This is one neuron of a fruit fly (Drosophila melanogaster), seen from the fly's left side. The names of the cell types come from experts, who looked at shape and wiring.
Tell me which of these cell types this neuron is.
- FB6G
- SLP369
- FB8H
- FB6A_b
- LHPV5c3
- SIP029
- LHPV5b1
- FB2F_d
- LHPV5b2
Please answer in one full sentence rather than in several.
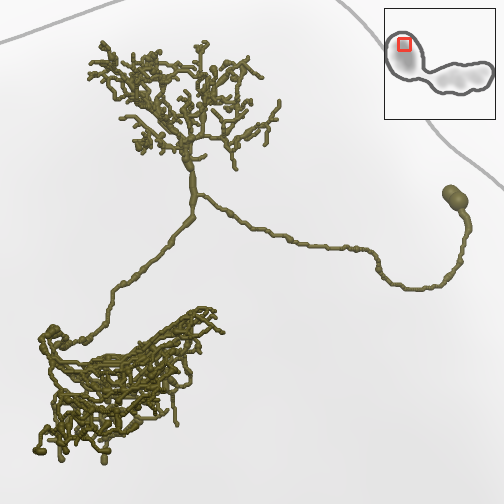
This neuron is classified under the cell type FB6G.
